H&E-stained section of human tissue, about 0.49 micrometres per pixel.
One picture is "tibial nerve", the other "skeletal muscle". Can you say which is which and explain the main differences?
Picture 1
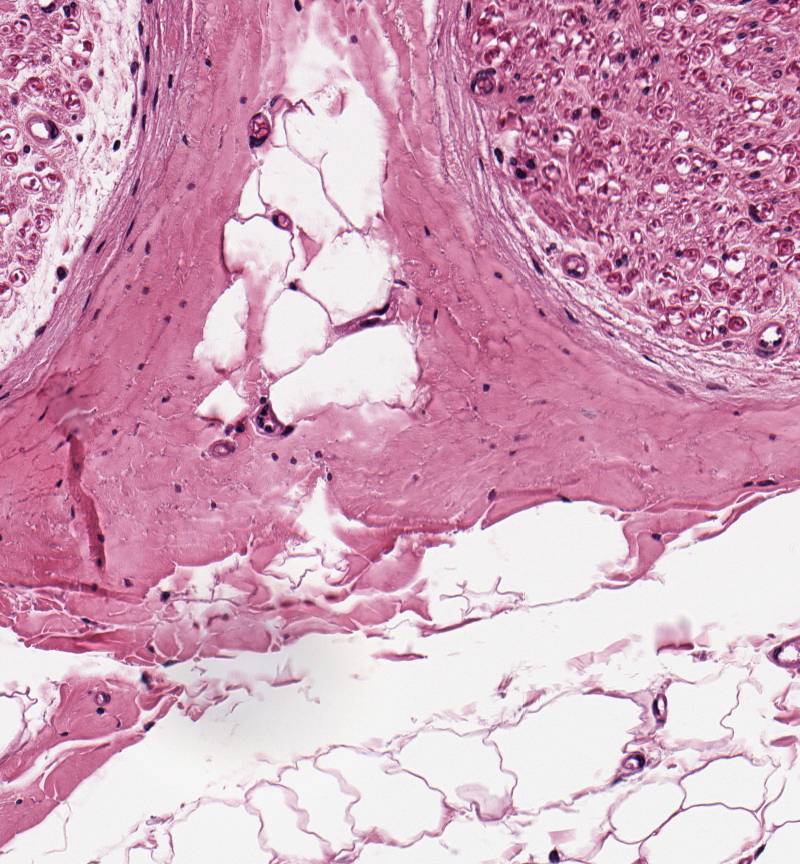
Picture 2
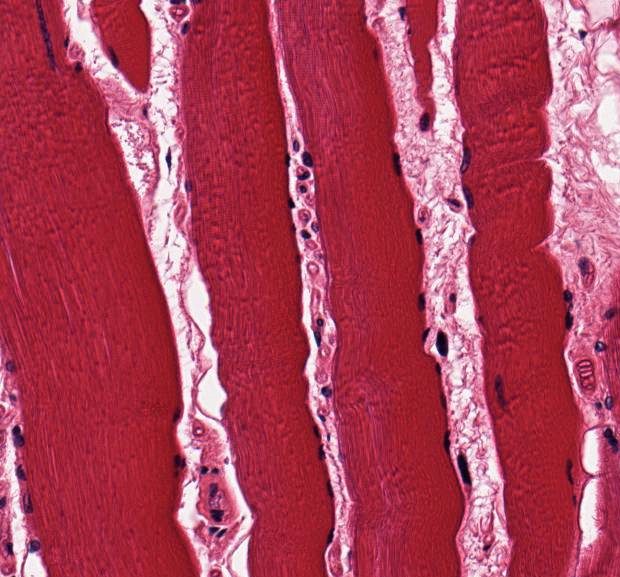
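Take the first picture: that is the tibial nerve, and the second is skeletal muscle. In the tibial nerve, two rounded bundles sit in the upper left and upper right corners, separated by dense pink fibrous tissue. Inside them the fibres are cut across, so you see many closely packed small circles with pale rims and central dots. A small cluster of empty polygonal fat cells sits between them in the upper middle. In the skeletal muscle, about five broad, unbranched fibres cross side by side, each running separately, with deep, uniform eosinophilic red cytoplasm. Their nuclei are dark, flattened and elongated, and lie at the fibre edges, not in the centres.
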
